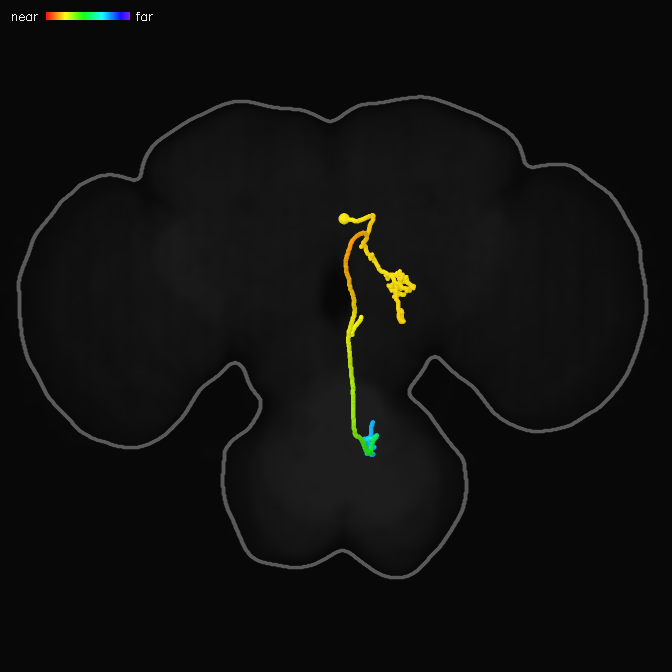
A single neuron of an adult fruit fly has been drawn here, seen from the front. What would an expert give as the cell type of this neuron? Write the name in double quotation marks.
"DNpe008"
